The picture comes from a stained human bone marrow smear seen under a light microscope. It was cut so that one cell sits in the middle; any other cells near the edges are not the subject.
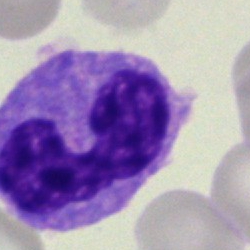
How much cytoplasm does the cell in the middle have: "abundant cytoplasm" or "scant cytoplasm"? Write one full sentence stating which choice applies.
The nucleus is surrounded by broad cytoplasm.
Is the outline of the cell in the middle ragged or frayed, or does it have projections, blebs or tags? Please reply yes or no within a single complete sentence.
Yes, the cell is bounded by a rough outline rather than a smooth one.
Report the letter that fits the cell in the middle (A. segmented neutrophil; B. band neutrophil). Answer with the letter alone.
B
